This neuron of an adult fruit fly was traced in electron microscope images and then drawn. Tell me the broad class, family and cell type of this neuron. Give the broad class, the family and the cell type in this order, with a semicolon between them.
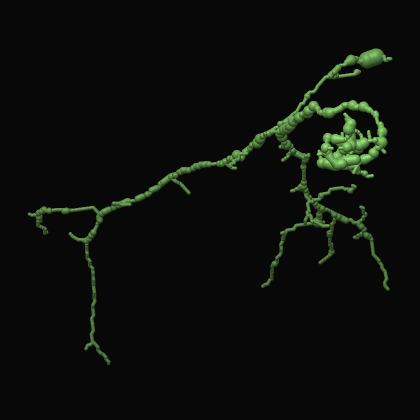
central-brain intrinsic neuron; class CX; IbSpsP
